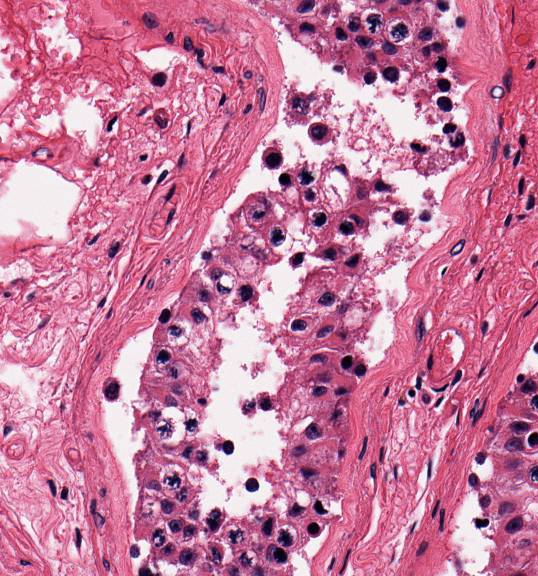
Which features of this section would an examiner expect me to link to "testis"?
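Down the centre runs an elongated tubule, flanked on each side by a pink fibrous band. It is lined by several layers of rounded cells rather than one, which suits testis.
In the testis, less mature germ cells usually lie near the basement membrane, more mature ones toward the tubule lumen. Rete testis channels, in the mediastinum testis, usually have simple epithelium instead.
The tubule's wall is a thick, wavy collagen band with flattened spindle-shaped nuclei parallel to it.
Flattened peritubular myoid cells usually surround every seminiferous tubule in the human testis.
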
